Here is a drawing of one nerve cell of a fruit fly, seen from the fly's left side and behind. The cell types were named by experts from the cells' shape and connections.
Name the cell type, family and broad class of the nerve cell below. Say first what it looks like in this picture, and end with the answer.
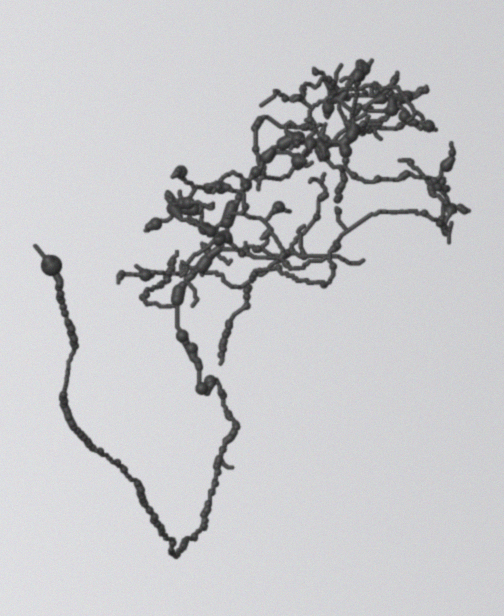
The cell body can be seen on the left of the picture. Dozens of branch ends can be seen. The cell type is SLP022. The family is hemilineage SLPal1. It is a central-brain intrinsic neuron.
